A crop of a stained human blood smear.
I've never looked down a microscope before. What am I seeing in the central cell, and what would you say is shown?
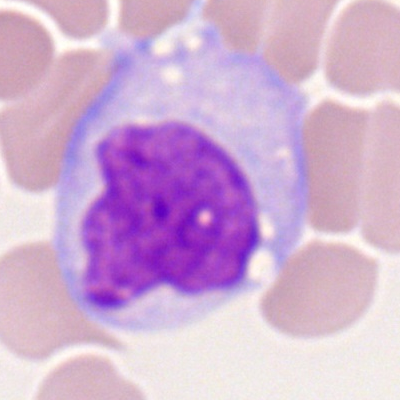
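Start at the top edge, where a small pointed tag projects from the cell. The nucleus is irregular, its edges folded and indented. Around it lies abundant pale blue-grey cytoplasm with no coarse coloured granules. The cell is a monocyte.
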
